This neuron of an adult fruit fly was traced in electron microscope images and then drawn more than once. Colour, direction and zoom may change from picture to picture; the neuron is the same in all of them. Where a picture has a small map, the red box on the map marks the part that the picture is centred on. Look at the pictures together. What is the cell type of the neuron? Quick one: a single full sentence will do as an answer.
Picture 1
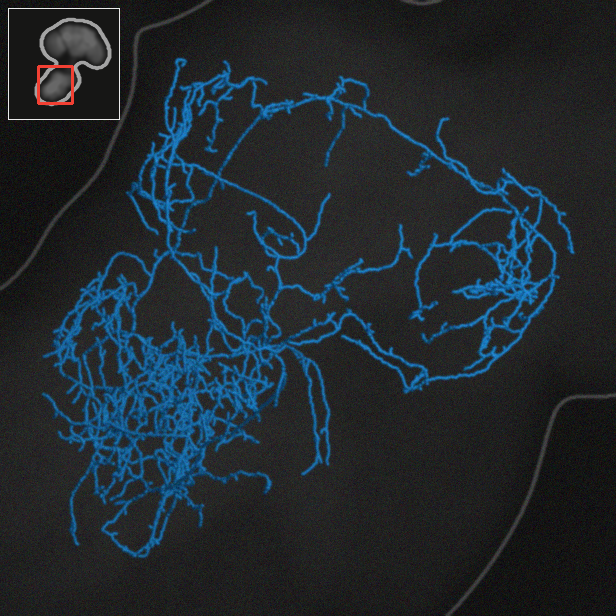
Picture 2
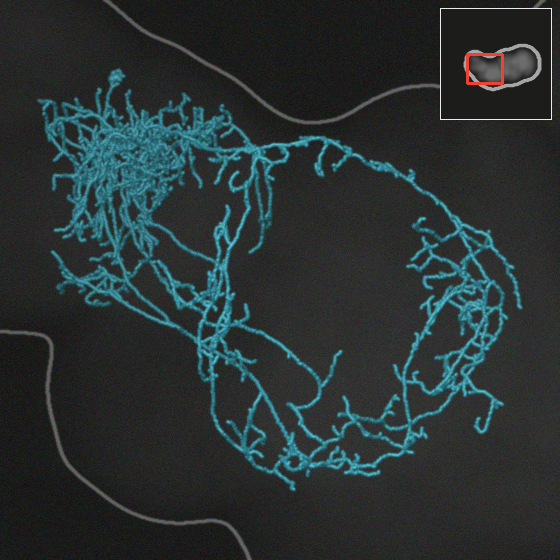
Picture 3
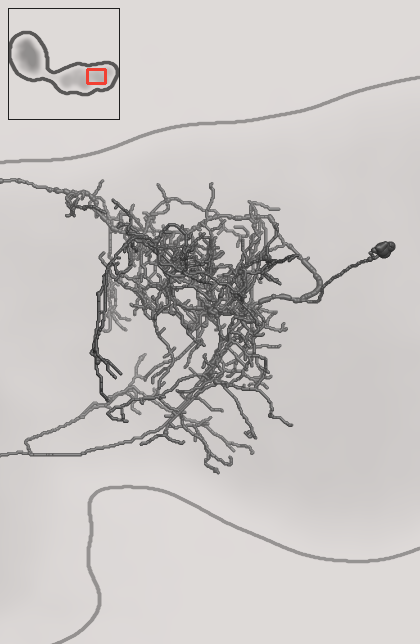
Of the cell type IN13B104 is this neuron.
